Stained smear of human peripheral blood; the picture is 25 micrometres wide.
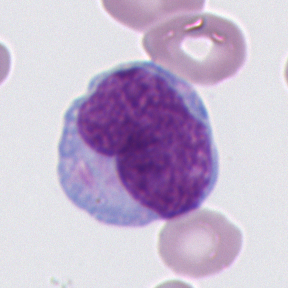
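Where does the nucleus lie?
Toward the right of the cell, so the cytoplasm is broadest on the left.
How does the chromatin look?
Fine and lacy, not coarsely clumped.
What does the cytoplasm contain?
No coarse granules and no vacuoles.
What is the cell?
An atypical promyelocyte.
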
